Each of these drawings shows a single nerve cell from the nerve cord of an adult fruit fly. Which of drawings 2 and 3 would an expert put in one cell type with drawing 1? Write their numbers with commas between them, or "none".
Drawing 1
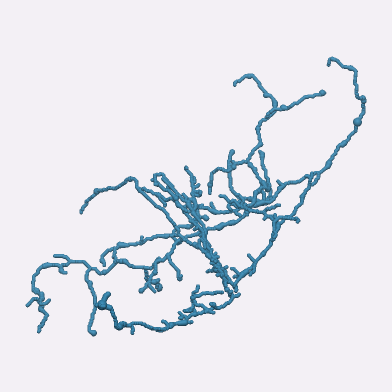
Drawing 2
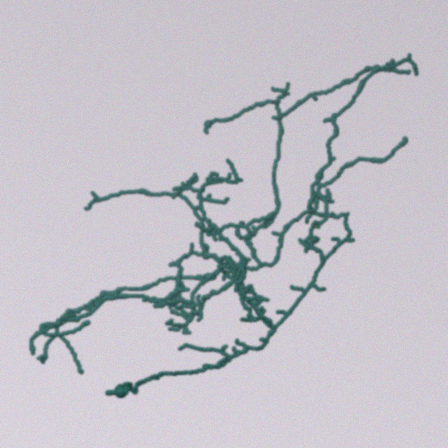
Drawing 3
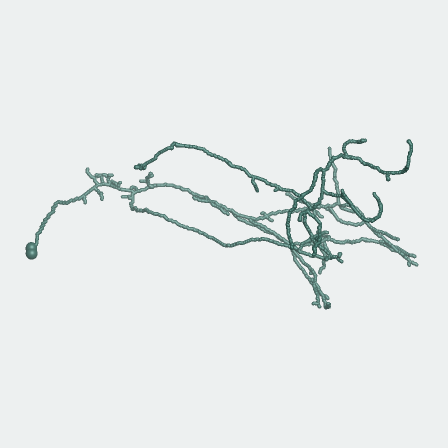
2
